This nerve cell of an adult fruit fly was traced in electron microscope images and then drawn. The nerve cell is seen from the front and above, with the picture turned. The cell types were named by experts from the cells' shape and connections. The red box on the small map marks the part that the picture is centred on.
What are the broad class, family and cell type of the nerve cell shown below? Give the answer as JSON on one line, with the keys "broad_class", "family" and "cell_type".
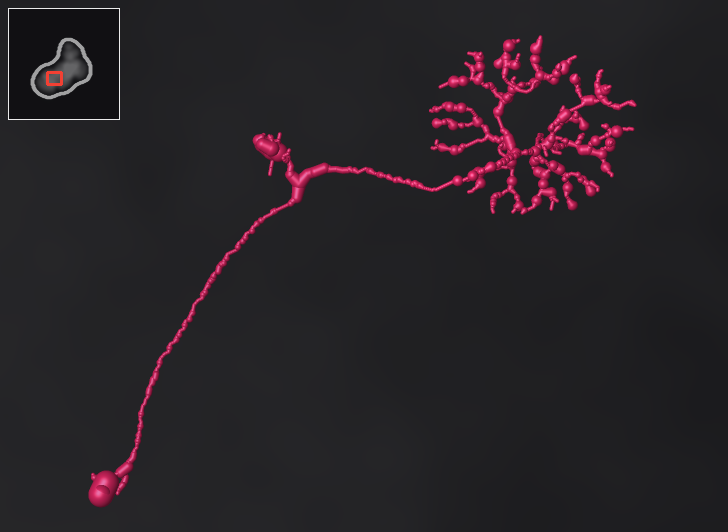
{"broad_class": "central-brain intrinsic neuron", "family": "hemilineage EBa1", "cell_type": "ER3w_c"}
